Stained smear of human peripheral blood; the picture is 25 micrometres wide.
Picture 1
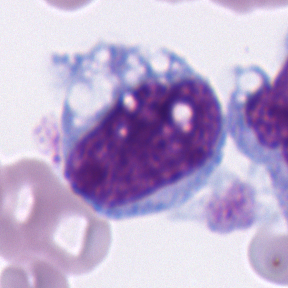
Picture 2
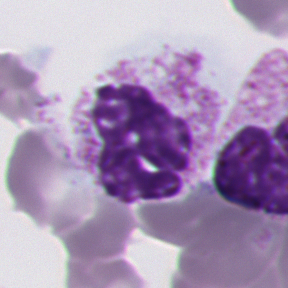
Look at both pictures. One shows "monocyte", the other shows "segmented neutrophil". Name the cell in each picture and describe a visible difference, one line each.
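In picture 1 we see a monocyte: The cytoplasm shows no distinct coloured granules.
In picture 2 we see a segmented neutrophil: The cytoplasm holds many small reddish-purple granules.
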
